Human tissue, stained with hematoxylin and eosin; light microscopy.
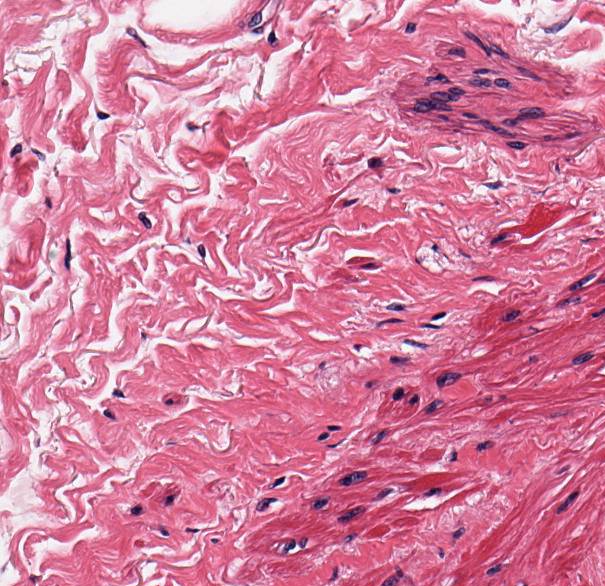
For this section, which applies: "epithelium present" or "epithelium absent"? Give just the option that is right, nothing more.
Epithelium absent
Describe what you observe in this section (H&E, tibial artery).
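You'll notice the collagen bundles in the upper left are wavy and loosely arranged. The nuclei scattered through the tissue are dark, elongated and spindle-shaped, sparse up in the upper left and more numerous toward the lower right. And near the top right there's a small cluster of crowded elongated nuclei.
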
